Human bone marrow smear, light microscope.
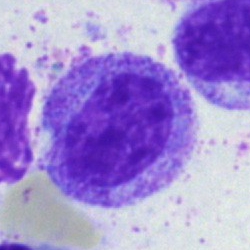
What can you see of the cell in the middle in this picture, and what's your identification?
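Look first at the chromatin: dark purple and fairly dense, with paler streaks running through it. Many fine purple granules are sprinkled through the cytoplasm. A paler band of cytoplasm runs along the left side of the nucleus. Parts of other purple-stained cells show at the left and upper right edges. The cell in the middle is a myelocyte.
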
